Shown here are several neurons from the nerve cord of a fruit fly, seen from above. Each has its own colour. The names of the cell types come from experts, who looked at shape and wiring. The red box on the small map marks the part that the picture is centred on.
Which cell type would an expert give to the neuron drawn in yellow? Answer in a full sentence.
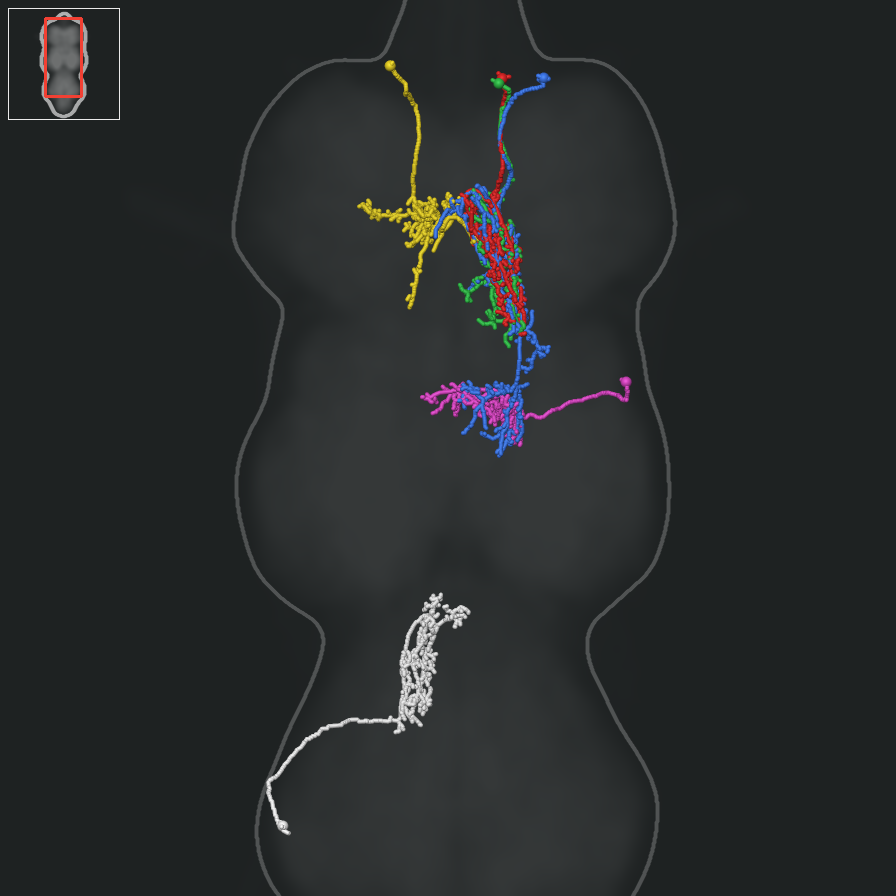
The cell type is IN09A091.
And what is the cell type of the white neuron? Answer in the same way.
The cell type is IN09A053.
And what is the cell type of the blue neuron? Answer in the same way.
The cell type is IN09A020.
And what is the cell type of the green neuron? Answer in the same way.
The cell type is IN09A017.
